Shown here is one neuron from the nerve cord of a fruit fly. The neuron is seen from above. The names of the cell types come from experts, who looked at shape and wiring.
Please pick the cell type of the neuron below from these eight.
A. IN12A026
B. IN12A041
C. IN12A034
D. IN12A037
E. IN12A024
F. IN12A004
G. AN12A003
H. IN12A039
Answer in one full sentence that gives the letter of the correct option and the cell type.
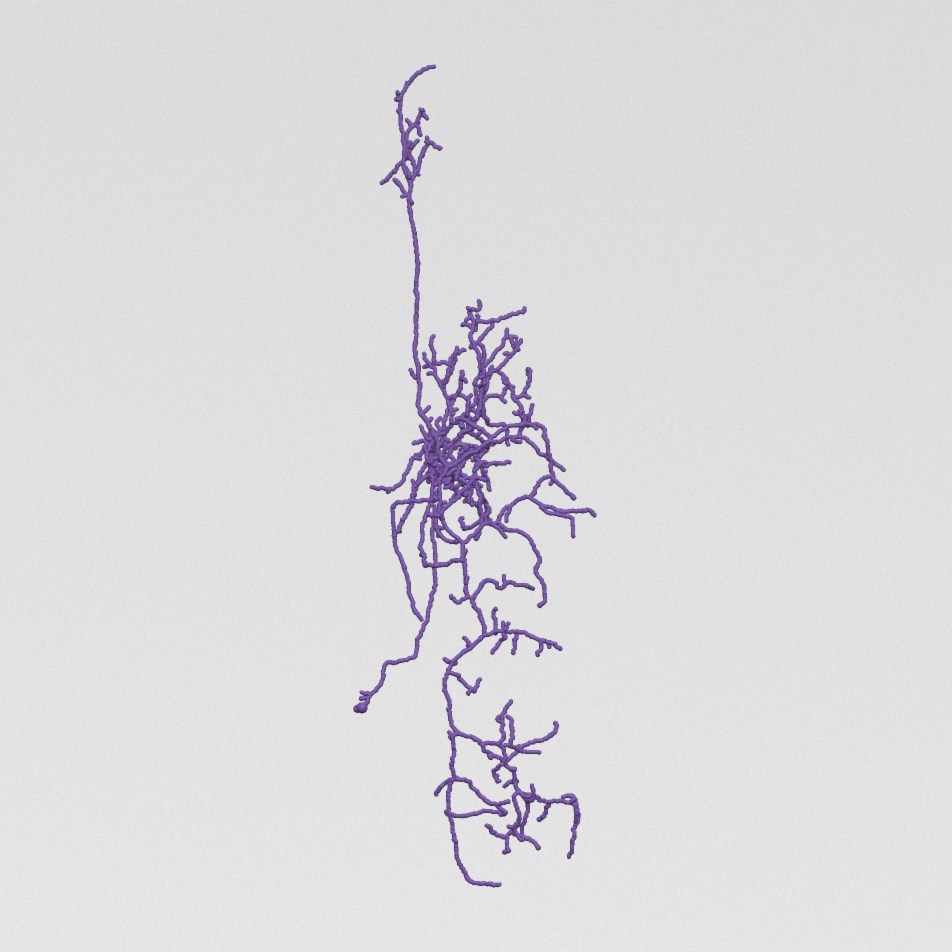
Given as option A, IN12A026 is the cell type for the neuron.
